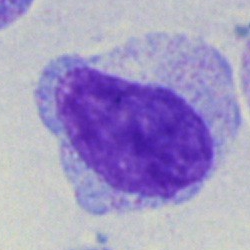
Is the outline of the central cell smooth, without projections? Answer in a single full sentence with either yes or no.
No, it is a rough edge, not a smooth one, that bounds the cell.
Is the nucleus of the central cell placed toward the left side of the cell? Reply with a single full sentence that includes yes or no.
Yes, the cell has its nucleus set toward the left.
